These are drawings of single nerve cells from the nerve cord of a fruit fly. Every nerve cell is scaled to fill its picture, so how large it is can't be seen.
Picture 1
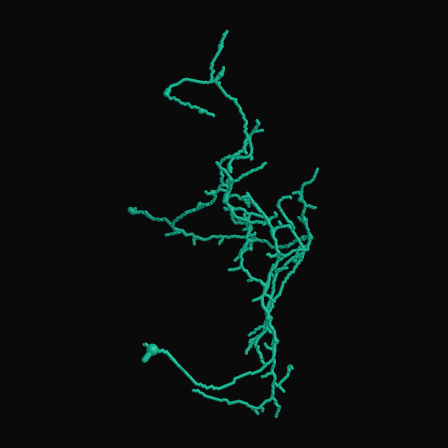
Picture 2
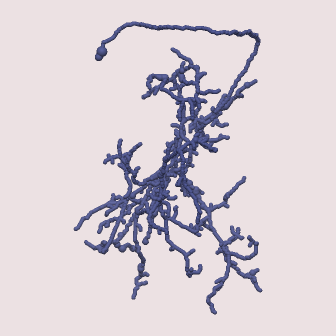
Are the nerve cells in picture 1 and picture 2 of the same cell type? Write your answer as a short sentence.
They are of different cell types.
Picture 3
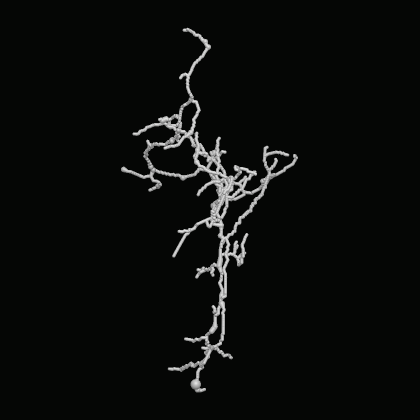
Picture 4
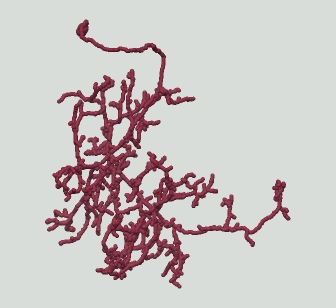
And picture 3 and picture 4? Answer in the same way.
They are of the same cell type.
